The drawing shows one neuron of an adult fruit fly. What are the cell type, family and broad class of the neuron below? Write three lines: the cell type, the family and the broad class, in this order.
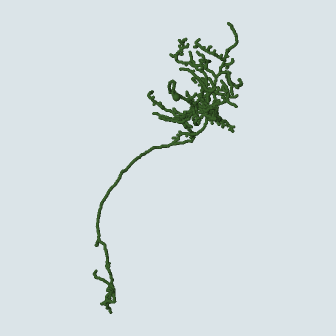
LHAD2c1
hemilineage VLPd1
central-brain intrinsic neuron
